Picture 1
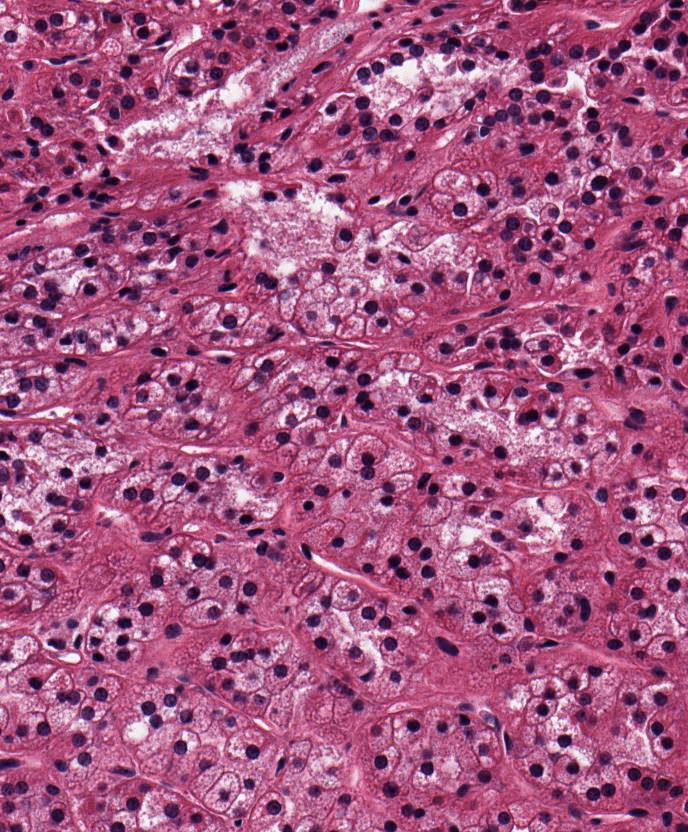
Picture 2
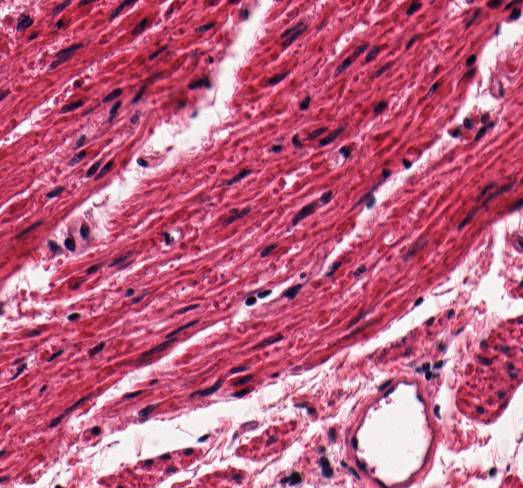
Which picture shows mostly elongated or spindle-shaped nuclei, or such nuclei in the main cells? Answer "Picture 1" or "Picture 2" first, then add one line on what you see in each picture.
Picture 2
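What picture 1 shows: Most cells have a single small, round, dark nucleus.
What picture 2 shows: The nuclei are dark, elongated and lie within the fibres, aligned along their length.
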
